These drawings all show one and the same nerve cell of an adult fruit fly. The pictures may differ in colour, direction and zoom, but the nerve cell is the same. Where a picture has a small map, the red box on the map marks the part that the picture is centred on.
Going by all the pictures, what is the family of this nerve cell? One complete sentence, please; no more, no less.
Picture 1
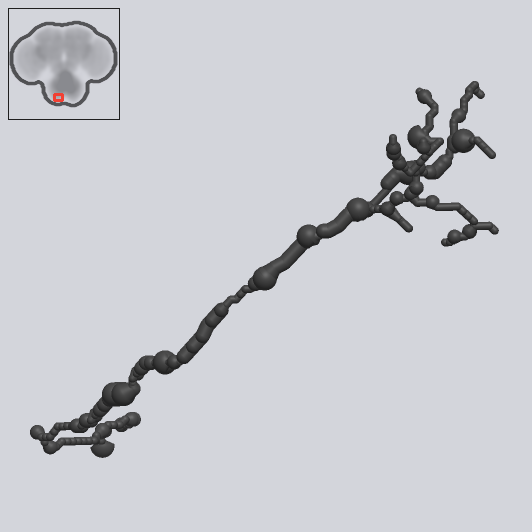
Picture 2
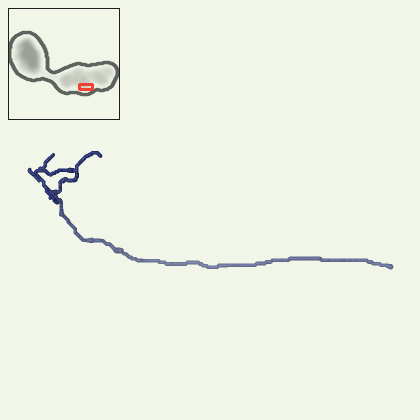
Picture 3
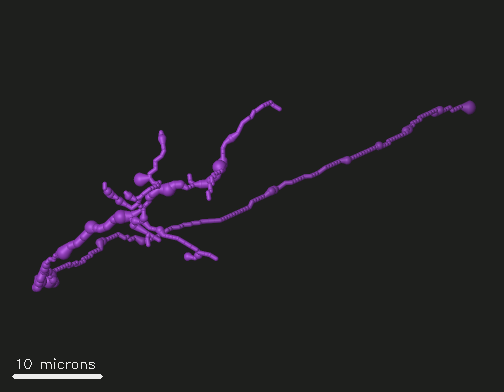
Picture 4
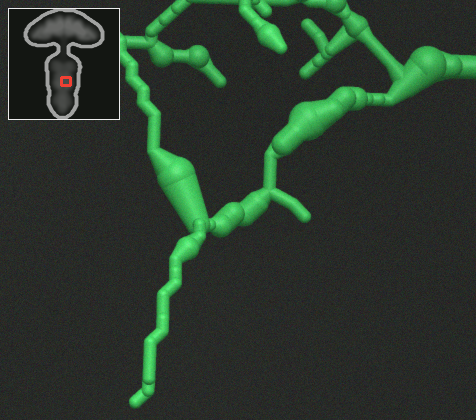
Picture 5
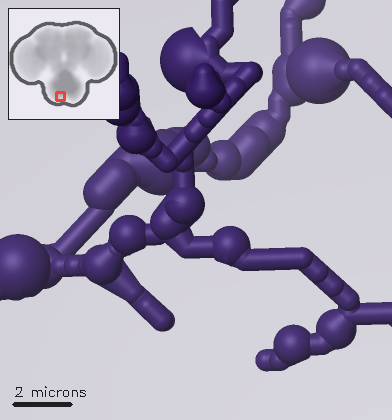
In terms of family, the nerve cell is class mechanosensory tactile.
